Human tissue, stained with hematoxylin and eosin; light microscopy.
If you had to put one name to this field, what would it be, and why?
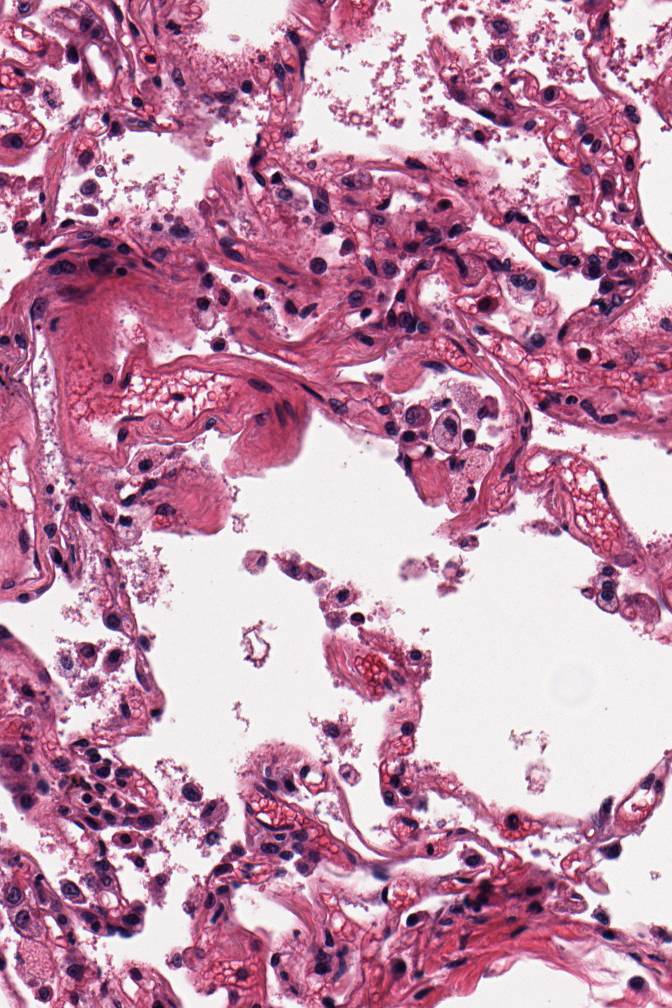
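This is alveolus. See how the capillaries in the thin walls are tightly packed with red blood cells, pale pink-orange and crisply outlined.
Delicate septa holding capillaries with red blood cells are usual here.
The walls are lined mainly by flattened cells with dark elongated nuclei rather than tall columnar ones.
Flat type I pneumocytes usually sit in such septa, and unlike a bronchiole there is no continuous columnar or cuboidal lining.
Just right of centre, large rounded macrophages with abundant pale granular cytoplasm lie free in the spaces.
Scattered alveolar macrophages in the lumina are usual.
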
